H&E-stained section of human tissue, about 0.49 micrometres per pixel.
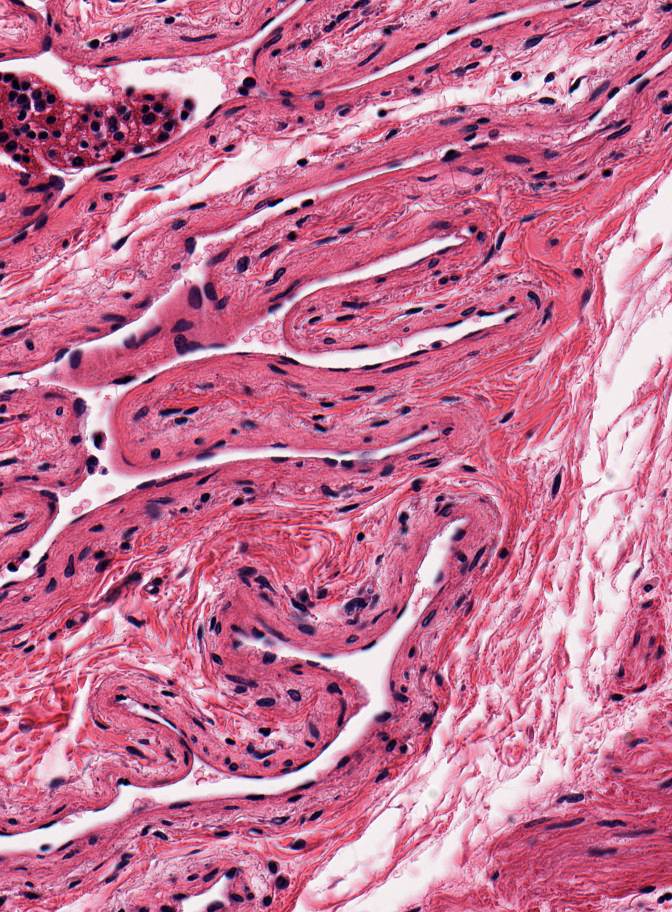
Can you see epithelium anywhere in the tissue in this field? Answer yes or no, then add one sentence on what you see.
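No. No epithelium lines any surface in the field.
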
